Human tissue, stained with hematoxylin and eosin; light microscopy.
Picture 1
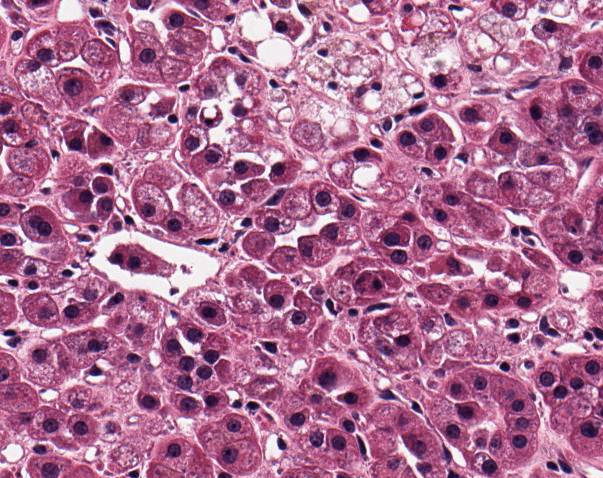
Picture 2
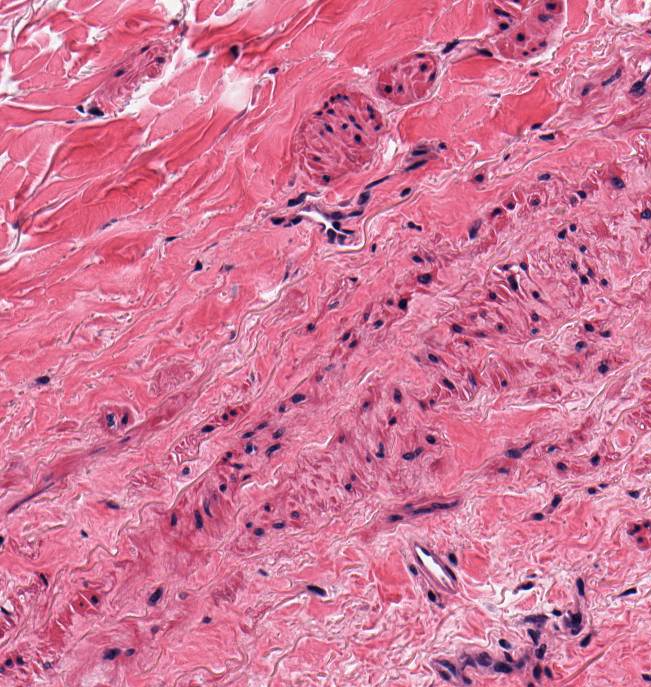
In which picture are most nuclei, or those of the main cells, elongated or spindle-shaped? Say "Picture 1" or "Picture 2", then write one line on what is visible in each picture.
Picture 2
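What picture 1 shows: Most cells have a round, centrally placed nucleus with a prominent dark nucleolus.
What picture 2 shows: Spindle-shaped cells with elongated dark nuclei lie scattered among the fibres and are most crowded in a band across the middle of the field.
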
